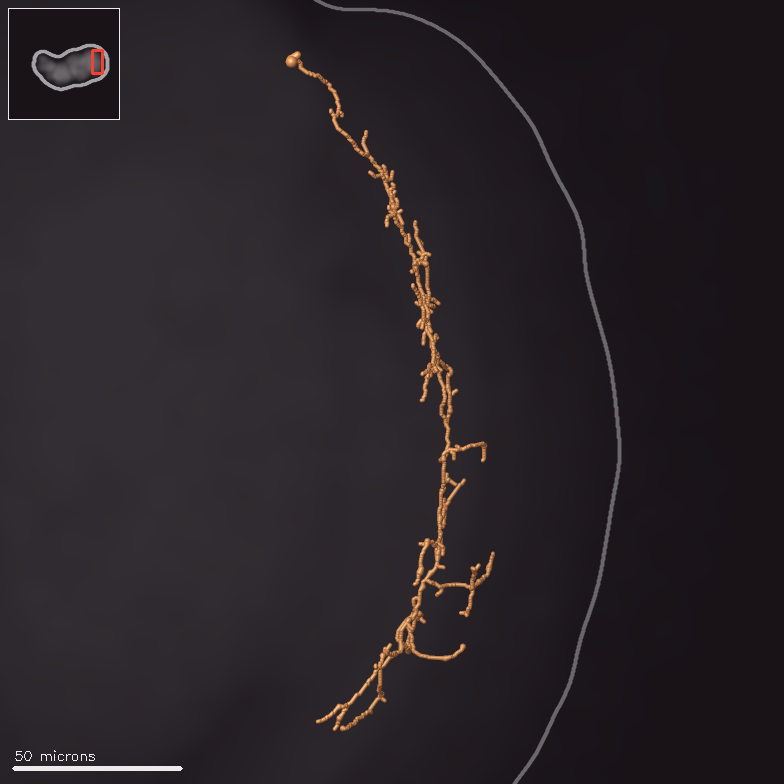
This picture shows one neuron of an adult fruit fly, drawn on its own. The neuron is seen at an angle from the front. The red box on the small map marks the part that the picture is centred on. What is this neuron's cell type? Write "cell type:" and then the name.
cell type: Cm10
